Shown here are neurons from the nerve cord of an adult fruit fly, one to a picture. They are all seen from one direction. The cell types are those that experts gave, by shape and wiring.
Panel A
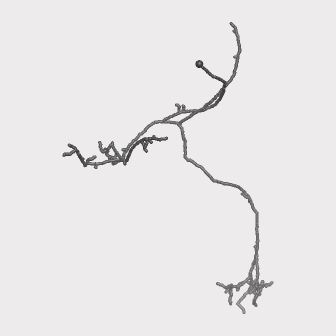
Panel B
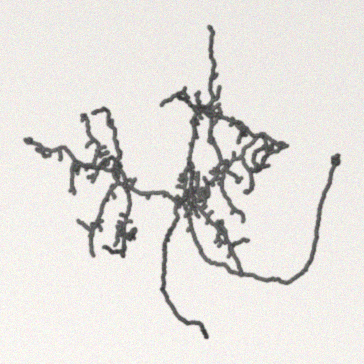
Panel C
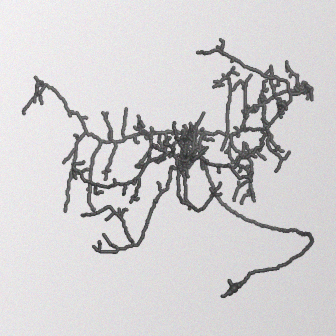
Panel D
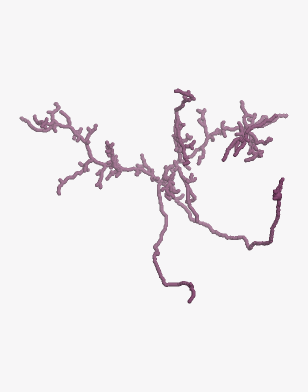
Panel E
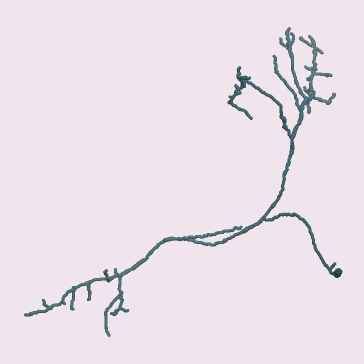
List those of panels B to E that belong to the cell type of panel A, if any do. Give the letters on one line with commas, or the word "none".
E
